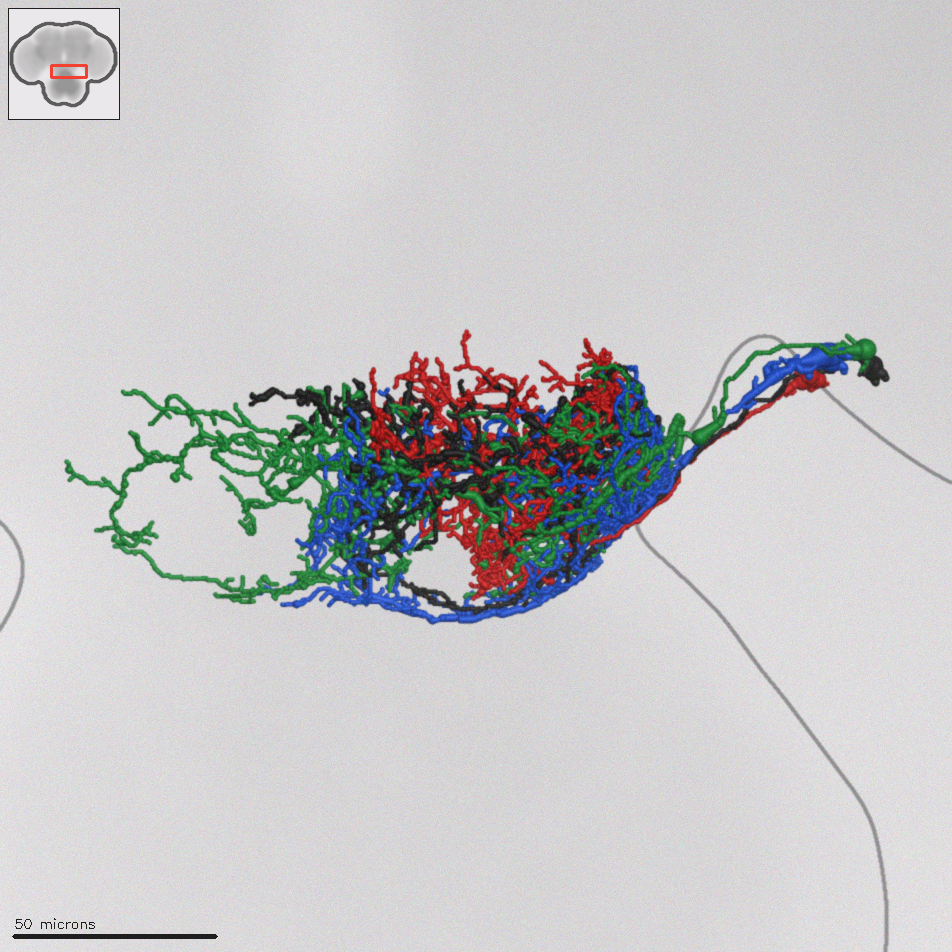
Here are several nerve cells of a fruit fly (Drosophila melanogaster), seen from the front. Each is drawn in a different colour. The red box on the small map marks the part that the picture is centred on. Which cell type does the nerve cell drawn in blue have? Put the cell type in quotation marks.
"MN2V"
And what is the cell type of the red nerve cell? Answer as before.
"GNG089"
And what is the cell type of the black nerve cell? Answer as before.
"GNG164"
